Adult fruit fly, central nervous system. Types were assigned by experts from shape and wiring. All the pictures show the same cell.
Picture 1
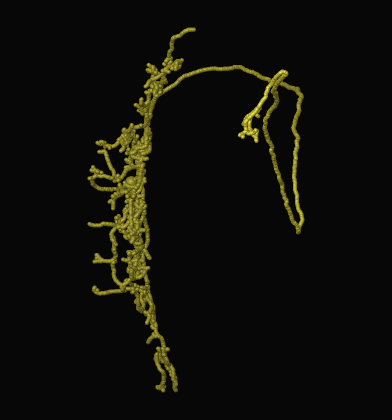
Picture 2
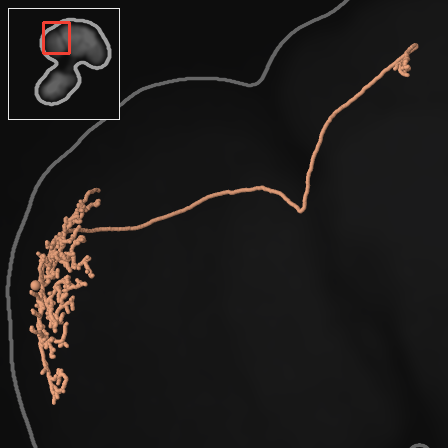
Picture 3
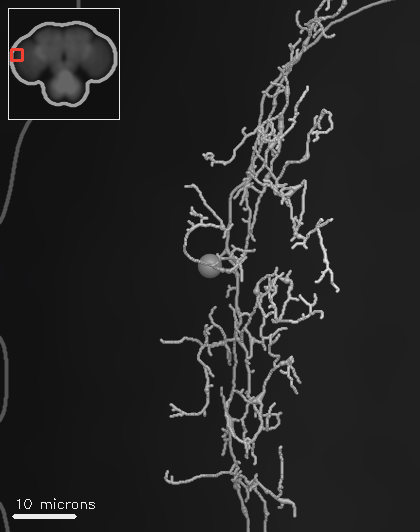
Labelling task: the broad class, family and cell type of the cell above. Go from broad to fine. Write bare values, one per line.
visual projection neuron
MeTu
MeTu3b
